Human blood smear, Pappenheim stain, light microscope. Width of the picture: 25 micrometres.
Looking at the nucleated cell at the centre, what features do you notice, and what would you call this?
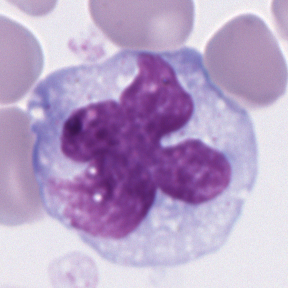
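Outline roughly round, margin slightly wavy and irregular. Fine pinkish-purple granules, sparse, scattered through cytoplasm. Nuclear lobes joined by broad bands, not thin threads. No nucleoli visible. Cell: monocyte.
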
